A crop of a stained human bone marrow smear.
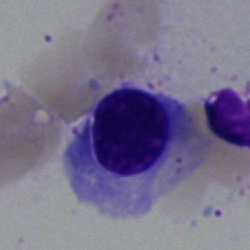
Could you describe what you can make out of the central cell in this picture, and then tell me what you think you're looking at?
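First, the nucleus lies toward the upper part, with most cytoplasm spreading below and to its left. Second, the outline is irregular, not smoothly round. Third, a separate, darkly stained purple cell is cut off at the picture's right edge. The cell in question is an erythroblast.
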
